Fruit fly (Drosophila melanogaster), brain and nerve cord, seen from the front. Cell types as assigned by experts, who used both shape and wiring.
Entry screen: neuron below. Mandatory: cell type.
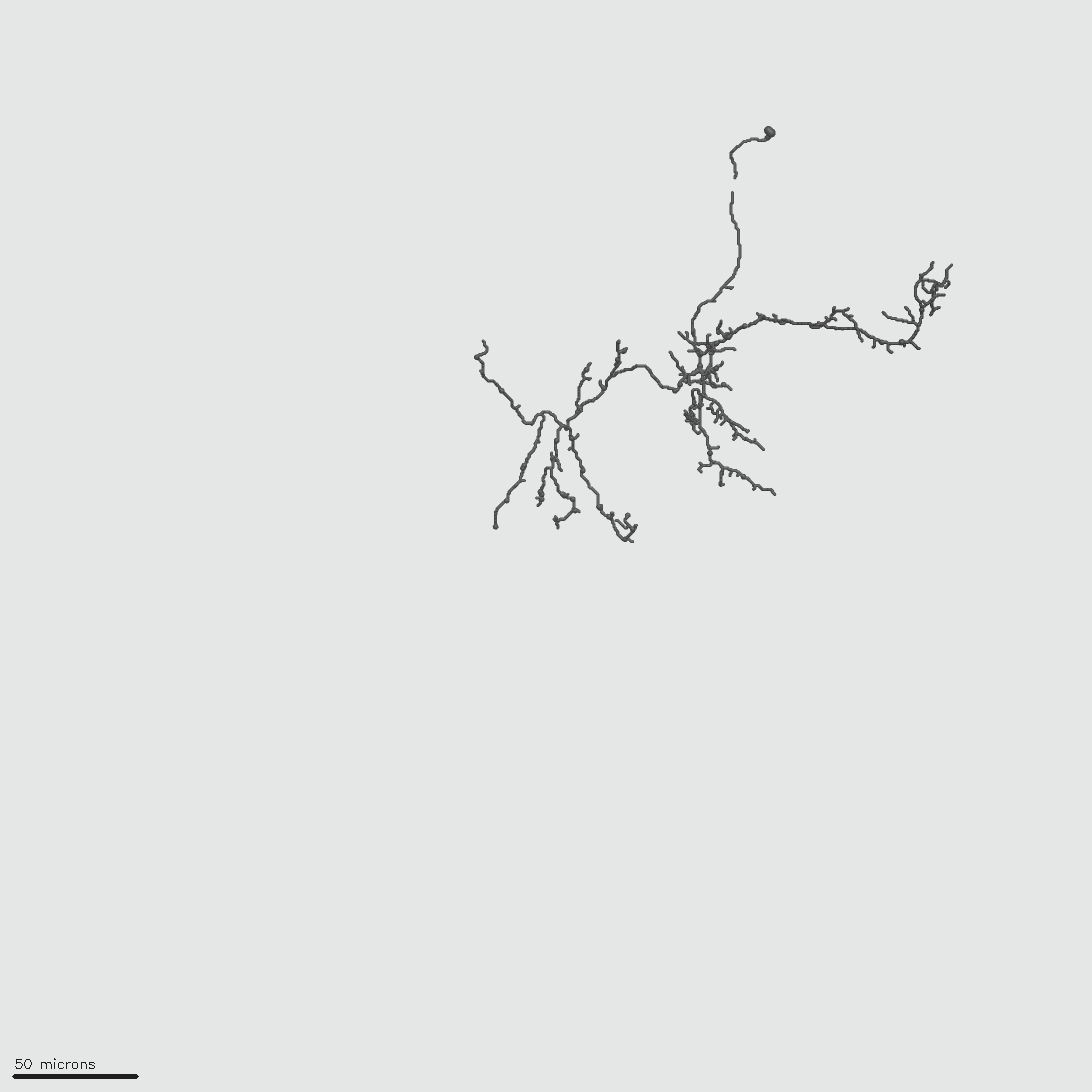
CL170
